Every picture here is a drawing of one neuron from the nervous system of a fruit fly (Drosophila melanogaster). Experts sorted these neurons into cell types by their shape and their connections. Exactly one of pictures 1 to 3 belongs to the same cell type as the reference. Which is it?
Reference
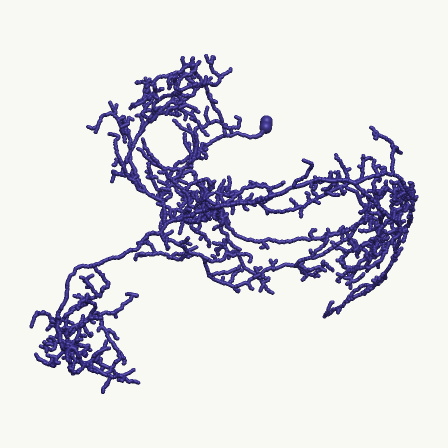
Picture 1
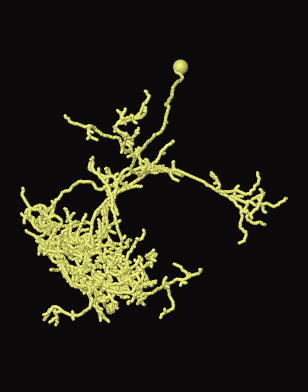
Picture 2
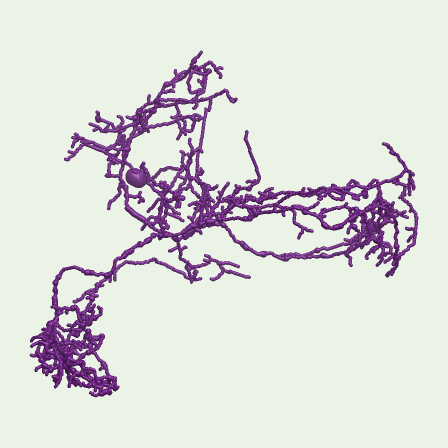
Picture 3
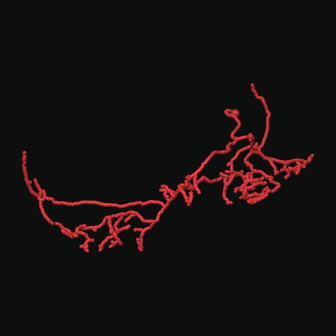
2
